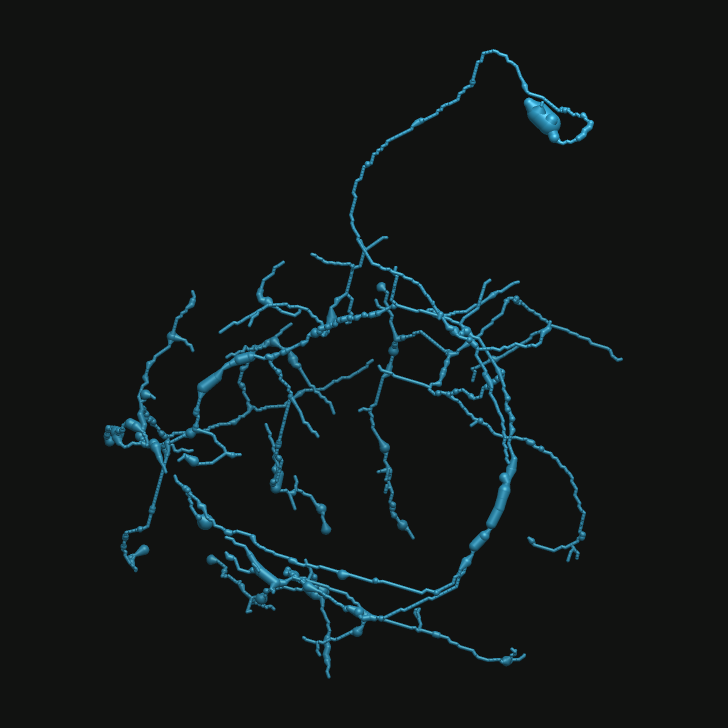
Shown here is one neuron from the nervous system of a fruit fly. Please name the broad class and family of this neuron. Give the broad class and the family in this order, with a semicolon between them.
nerve-cord intrinsic neuron; hemilineage 14A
